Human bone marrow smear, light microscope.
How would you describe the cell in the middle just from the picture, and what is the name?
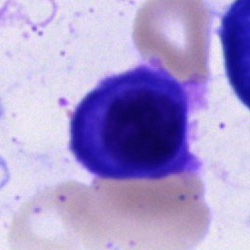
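The nucleus appears dense and stains very dark purple-blue. The cytoplasm is an intense deep blue and forms a rim that is widest on the left side of the nucleus. Small, ragged, pale-purple tags project from the right edge of the cell. The cell is a plasma cell.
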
